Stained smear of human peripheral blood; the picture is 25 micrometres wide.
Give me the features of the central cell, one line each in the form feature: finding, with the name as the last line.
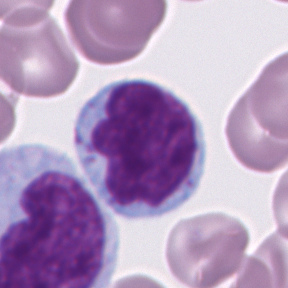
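Outline: round, smooth
Nucleus: fills most of cell
Cytoplasm: narrow rim, no vacuoles
Granules: few, small, purple, at left edge
Name: large granular lymphocyte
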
